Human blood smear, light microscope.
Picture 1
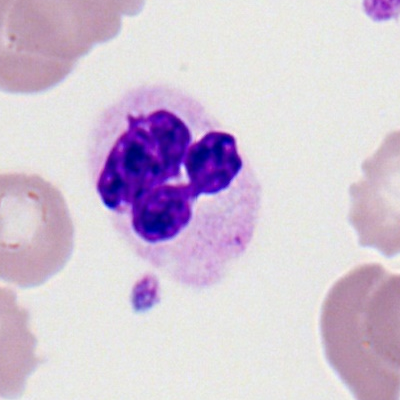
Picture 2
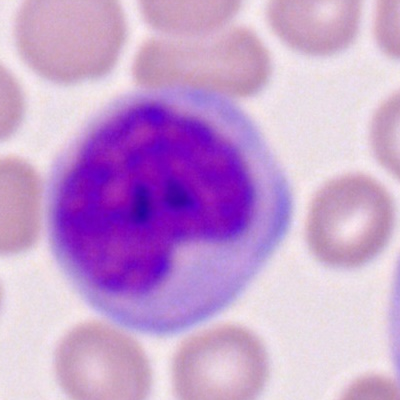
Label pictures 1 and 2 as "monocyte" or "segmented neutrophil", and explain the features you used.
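Of the two, picture 1 is the segmented neutrophil and picture 2 the monocyte. Both have a smooth outline, a rounded oval in picture 1 and roughly round in picture 2. In picture 1 the nucleus sits in the upper left, leaving a wider band of cytoplasm at the lower right; in picture 2 it fills most of the cell and has a deep notch on its lower right side.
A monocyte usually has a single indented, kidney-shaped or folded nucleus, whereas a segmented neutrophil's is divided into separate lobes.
Chromatin is dark purple in both: coarsely clumped without visible nucleoli in picture 1, clumped into darker and paler patches in picture 2. The cytoplasm is abundant and pale pink in picture 1 but pale greyish blue, without distinct coloured granules, in picture 2.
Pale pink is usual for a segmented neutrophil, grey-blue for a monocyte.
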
